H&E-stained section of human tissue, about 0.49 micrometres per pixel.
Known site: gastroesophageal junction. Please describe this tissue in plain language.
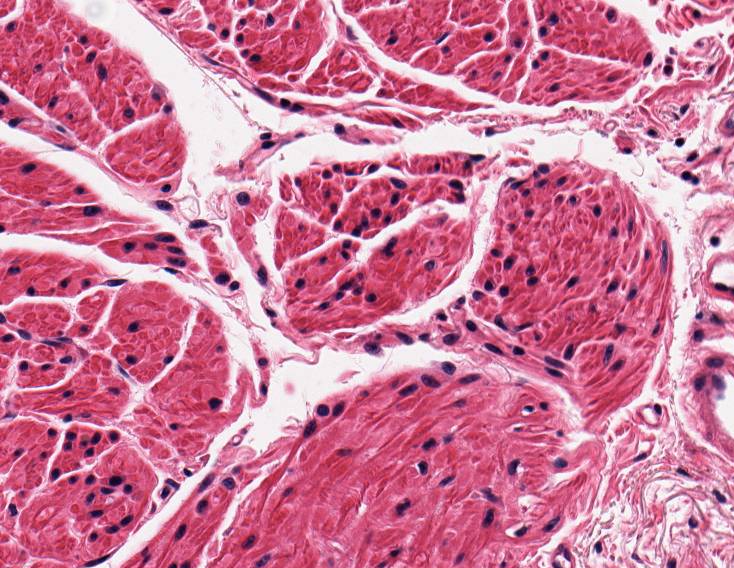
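At the lower centre, a large bundle is cut lengthwise, and its nuclei are elongated and cigar-shaped. The muscle cell cytoplasm stains pink and shows no cross-striations. Between the bundles, loose connective tissue strands carry scattered small dark nuclei. No epithelium is present anywhere in the field.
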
